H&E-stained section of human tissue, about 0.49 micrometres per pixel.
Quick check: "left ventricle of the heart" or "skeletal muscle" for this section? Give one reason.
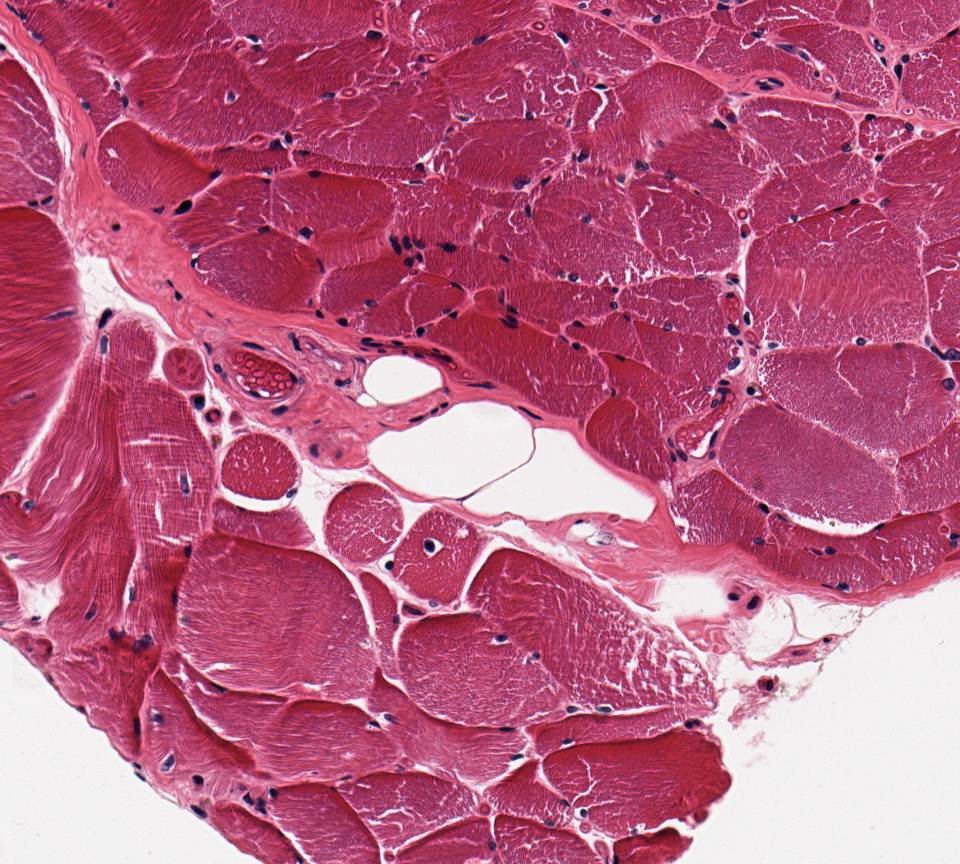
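Verdict: skeletal muscle (not left ventricle). Decider: fibre nuclei small, dark, at fibre edges.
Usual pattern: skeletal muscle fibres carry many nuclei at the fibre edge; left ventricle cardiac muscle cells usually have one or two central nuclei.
Also seen: fine transverse cross-striations in lengthwise-cut fibres at left edge of field; narrow white clefts separating many fibres; small vessel packed with red blood cells within connective tissue band, left of centre.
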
